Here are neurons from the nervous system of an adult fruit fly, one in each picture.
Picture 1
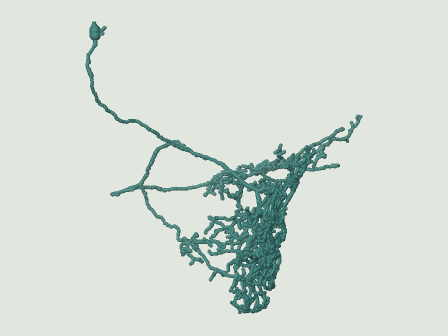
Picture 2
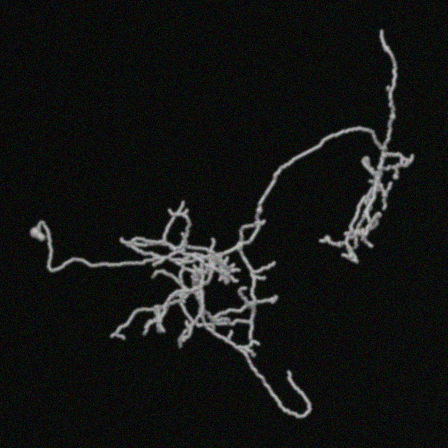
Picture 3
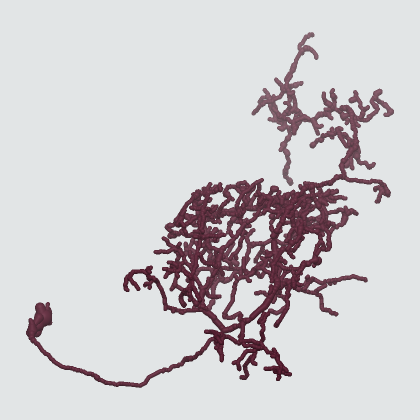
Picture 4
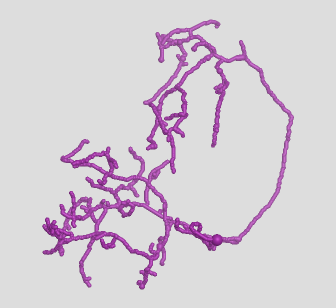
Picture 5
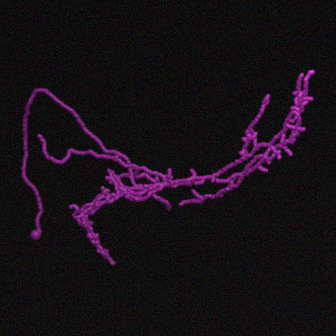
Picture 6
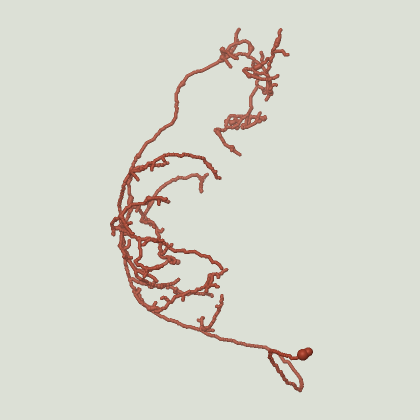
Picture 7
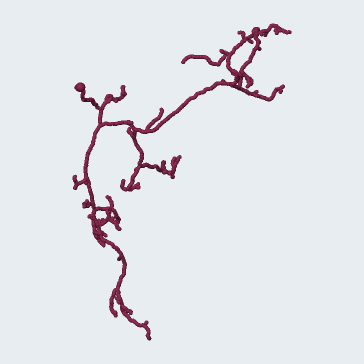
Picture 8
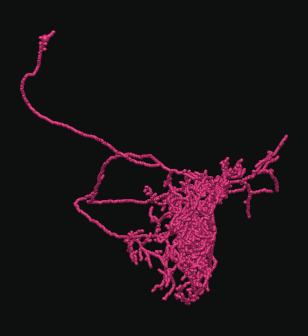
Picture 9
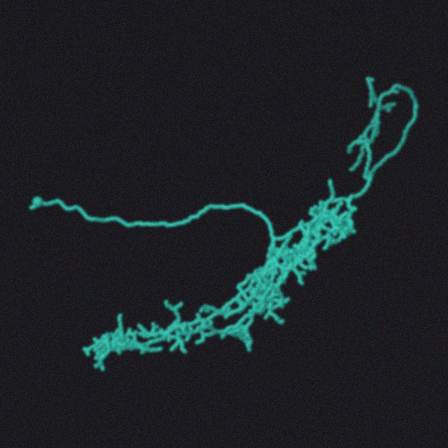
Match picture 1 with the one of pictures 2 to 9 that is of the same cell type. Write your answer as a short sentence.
Picture 8 shows a neuron of the same cell type.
